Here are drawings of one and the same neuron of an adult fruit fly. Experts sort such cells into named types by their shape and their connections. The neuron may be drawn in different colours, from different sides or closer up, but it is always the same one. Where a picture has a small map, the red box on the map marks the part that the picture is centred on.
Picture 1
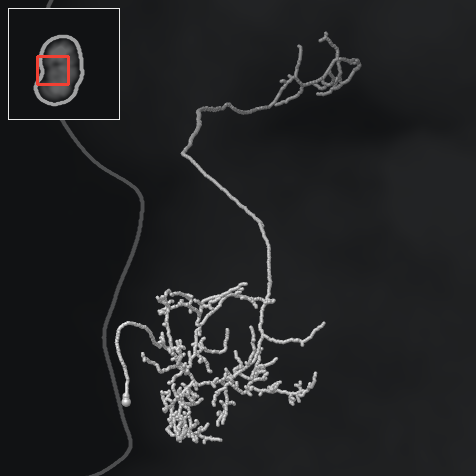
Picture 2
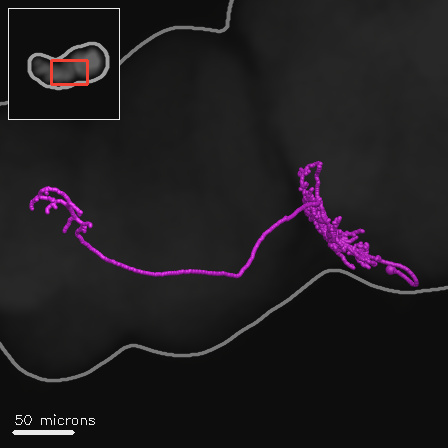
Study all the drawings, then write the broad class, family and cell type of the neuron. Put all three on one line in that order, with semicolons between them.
descending neuron; hemilineage MX12; DNg12_h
